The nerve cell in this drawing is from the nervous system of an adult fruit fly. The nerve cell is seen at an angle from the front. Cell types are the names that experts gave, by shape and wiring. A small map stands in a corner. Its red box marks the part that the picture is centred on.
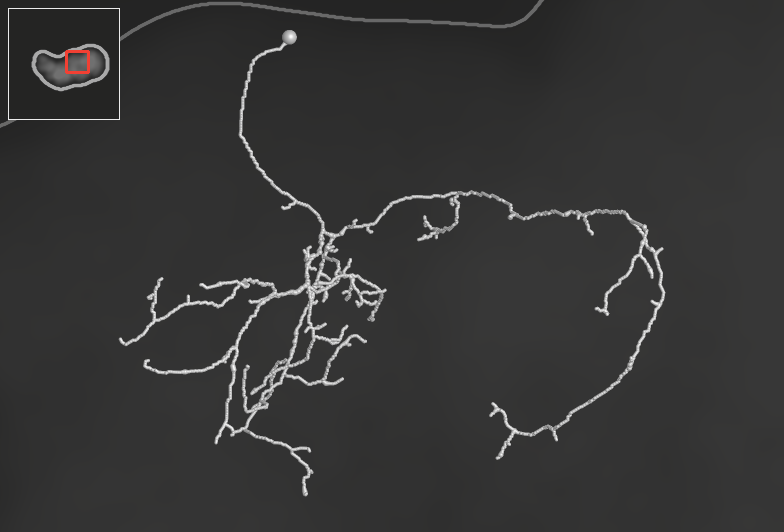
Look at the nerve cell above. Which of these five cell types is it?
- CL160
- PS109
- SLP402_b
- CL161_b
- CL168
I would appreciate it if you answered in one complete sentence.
Under cell type classification, the neuron is CL168.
